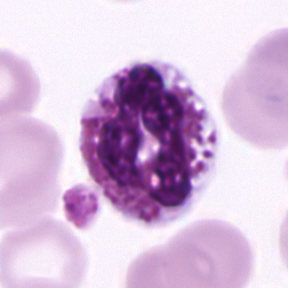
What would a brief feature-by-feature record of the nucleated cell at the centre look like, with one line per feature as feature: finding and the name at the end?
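Contour: smooth, round to slightly oval
Nuclear form: two thick vertical limbs with a narrow pale central cleft between them
Nucleoli: not visible
Granules: more crowded on the left side than the right
Identity: eosinophil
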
